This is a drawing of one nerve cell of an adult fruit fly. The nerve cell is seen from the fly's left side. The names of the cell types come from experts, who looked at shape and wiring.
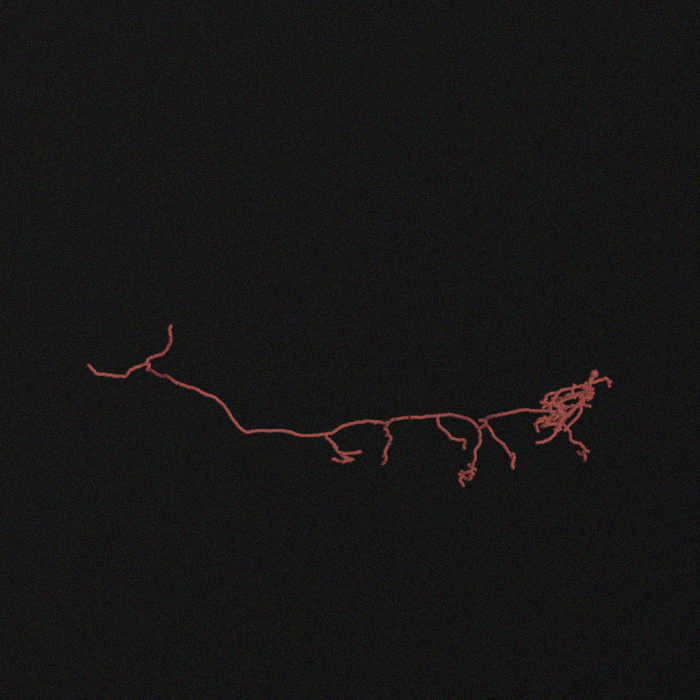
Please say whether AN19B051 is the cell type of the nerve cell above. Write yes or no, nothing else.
yes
